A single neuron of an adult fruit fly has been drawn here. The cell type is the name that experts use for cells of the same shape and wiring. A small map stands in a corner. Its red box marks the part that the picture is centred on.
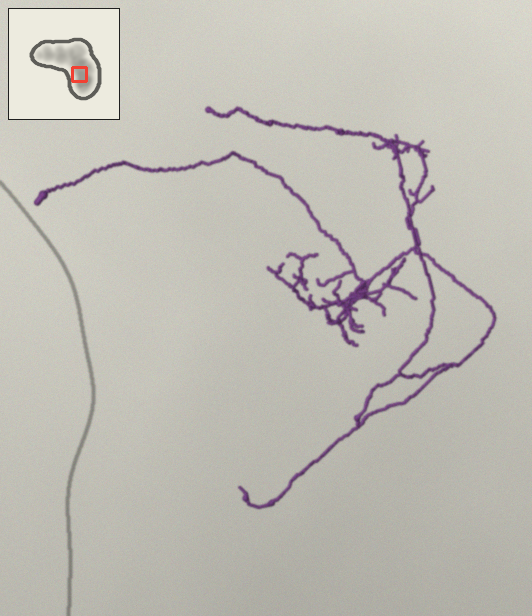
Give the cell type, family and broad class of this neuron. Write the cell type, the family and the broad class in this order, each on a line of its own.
FS3_c
class CX
central-brain intrinsic neuron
